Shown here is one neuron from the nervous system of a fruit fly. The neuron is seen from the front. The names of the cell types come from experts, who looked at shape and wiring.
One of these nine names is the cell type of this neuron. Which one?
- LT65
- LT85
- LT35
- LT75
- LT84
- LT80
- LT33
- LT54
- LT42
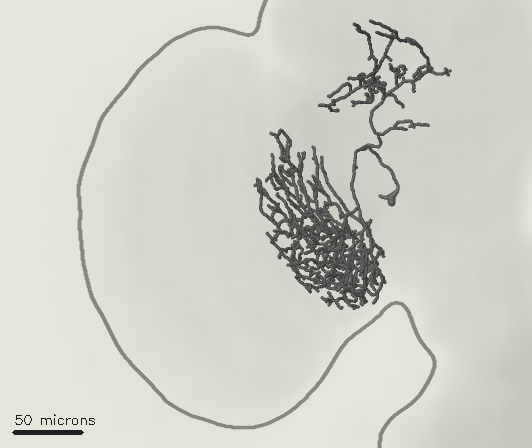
LT75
